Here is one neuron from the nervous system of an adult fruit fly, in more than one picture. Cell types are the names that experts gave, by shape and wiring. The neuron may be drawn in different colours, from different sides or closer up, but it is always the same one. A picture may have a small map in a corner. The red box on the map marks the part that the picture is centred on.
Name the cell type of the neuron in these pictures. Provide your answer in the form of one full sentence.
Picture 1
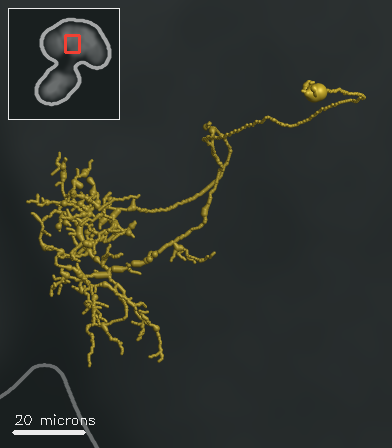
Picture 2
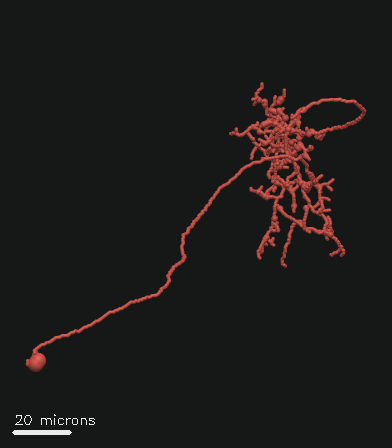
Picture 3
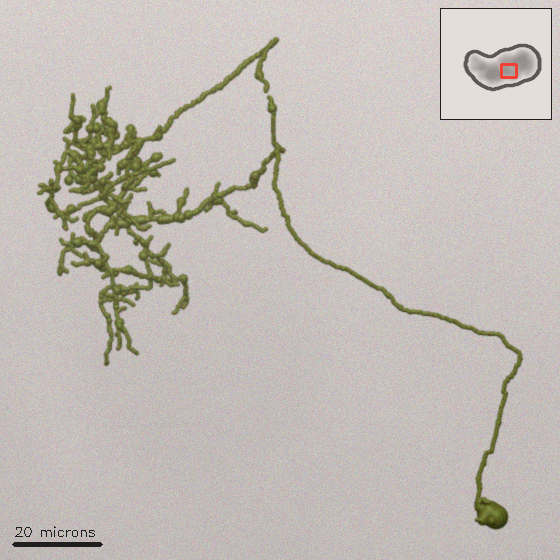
This neuron is typed as PS072.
